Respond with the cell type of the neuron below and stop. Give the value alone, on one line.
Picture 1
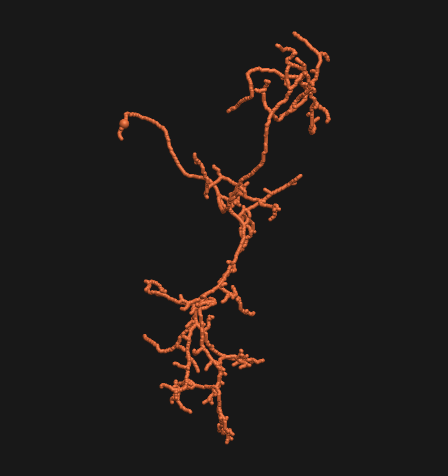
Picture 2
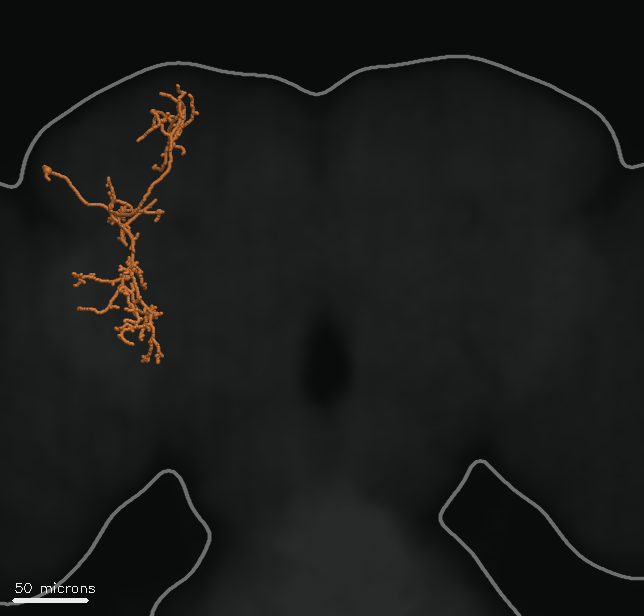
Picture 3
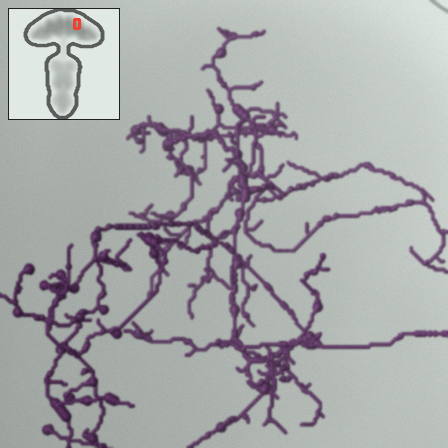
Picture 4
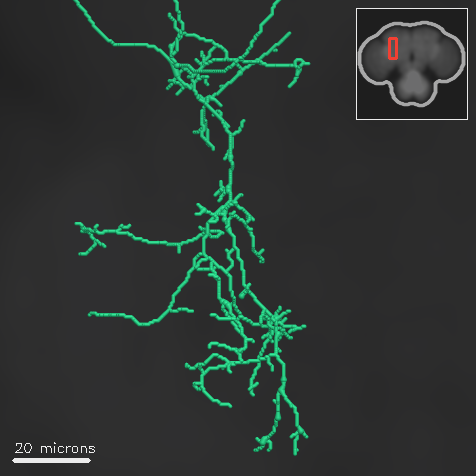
AVLP027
